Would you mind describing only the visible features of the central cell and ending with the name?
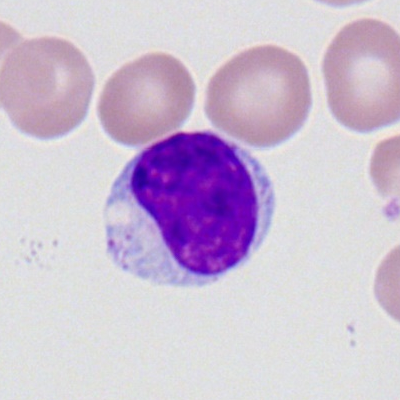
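First, the outline is round and smooth. Second, the nucleus shows a shallow indentation on its left side. Third, the cytoplasm is pale blue. Fourth, a few small reddish-purple granules lie within it. This is a lymphocyte.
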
